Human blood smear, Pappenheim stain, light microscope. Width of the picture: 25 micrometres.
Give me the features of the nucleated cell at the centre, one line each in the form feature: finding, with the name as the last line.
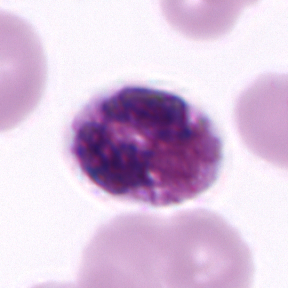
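Nucleoli: none can be seen.
Surface: no projections anywhere on the cell.
Neighbours: red cells lie all around, but none touches it.
Focus: slightly off, so fine detail looks soft.
Size: about 14 by 10 micrometres.
Name: eosinophil.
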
